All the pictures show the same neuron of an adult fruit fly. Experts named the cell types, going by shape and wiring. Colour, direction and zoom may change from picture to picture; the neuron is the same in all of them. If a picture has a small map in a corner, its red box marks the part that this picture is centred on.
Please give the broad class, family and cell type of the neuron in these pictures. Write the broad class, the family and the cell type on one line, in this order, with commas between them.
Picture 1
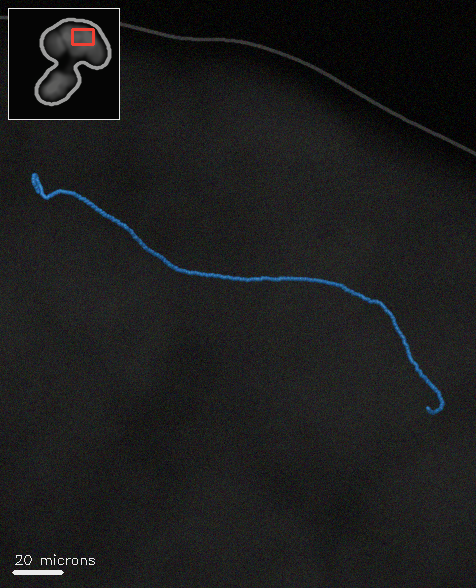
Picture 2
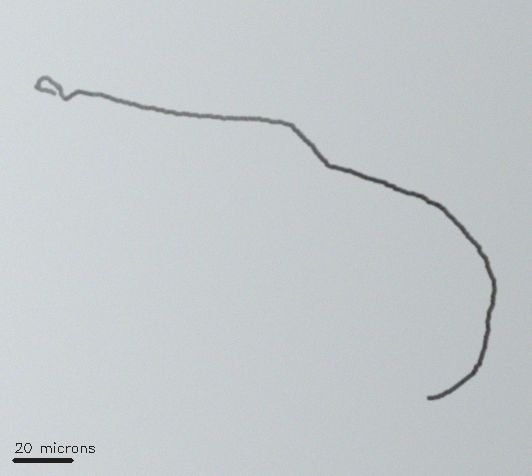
sensory neuron entering the brain, class olfactory, ORN_DL3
